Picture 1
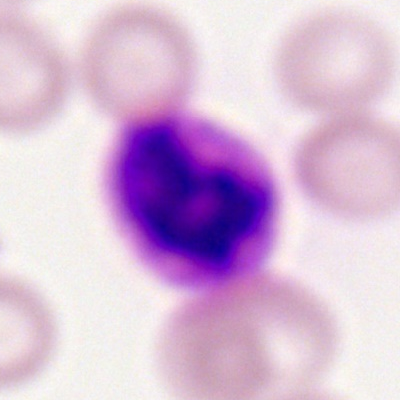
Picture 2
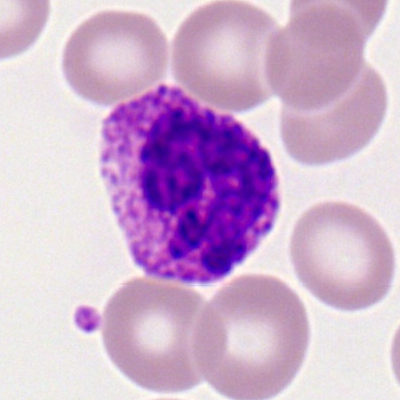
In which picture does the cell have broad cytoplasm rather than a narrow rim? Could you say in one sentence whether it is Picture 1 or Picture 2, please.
The cell in picture 2 has a broad area of cytoplasm.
